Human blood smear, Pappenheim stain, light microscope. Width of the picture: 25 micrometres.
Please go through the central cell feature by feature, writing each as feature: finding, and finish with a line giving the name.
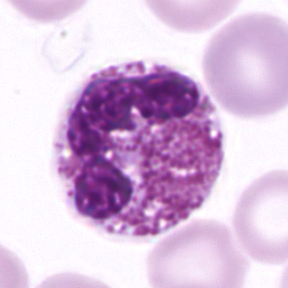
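Size: about 15 micrometres across
Nucleus: curves along the upper and left edges, lower right left free
Chromatin: dark purple, coarsely clumped
Cytoplasm: packed with many round granules
Granules: reddish-pink
Name: eosinophil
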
